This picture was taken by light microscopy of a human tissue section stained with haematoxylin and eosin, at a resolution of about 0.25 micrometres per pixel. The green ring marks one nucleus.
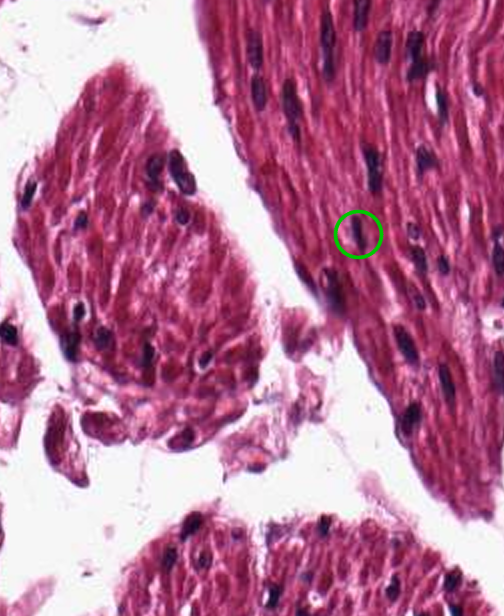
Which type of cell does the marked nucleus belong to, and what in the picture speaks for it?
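This is a smooth muscle cell. The nucleus is elongated and narrow, with its long axis running the same way as the surrounding fibres. The cytoplasm is pink-red with fine lengthwise streaks, and no sharp border separates it from the adjacent cells. The cell lies among closely packed, parallel cells within a bundle, a short way in from the bundle's edge where it borders a clear space.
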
